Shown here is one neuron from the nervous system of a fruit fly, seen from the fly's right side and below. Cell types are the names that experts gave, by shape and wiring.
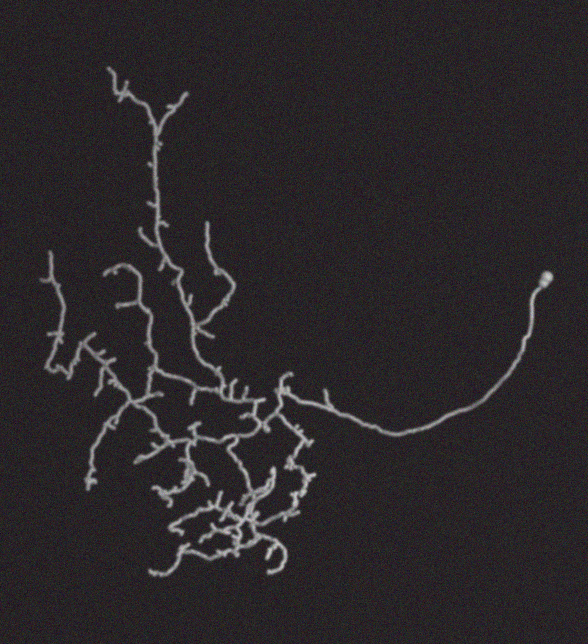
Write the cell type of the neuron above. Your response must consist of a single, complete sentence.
The single neuron here is of type Cm16.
